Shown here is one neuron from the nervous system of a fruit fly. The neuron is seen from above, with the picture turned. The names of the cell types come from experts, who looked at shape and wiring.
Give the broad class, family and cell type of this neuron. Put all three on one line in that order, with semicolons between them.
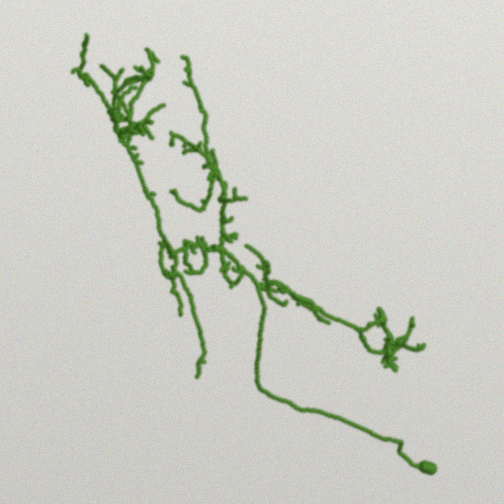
nerve-cord intrinsic neuron; hemilineage 21A; IN21A063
